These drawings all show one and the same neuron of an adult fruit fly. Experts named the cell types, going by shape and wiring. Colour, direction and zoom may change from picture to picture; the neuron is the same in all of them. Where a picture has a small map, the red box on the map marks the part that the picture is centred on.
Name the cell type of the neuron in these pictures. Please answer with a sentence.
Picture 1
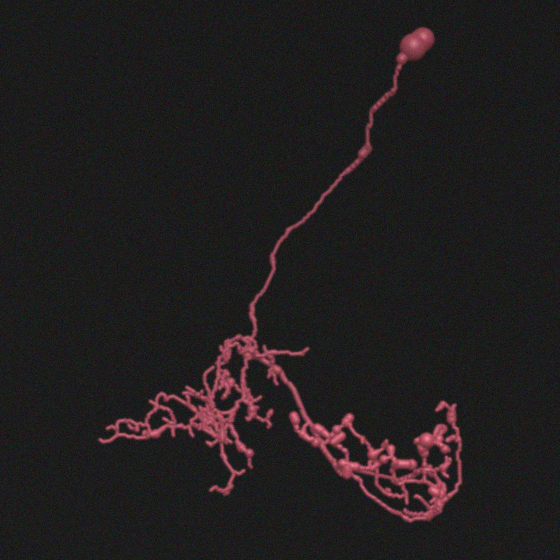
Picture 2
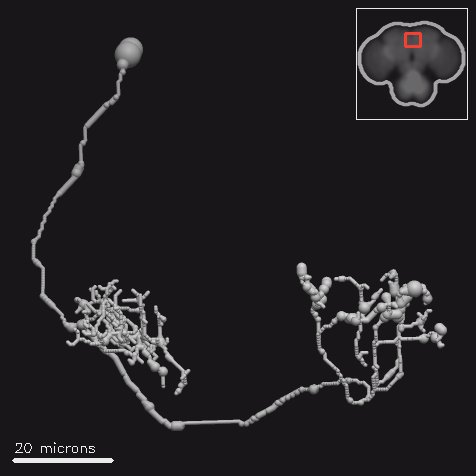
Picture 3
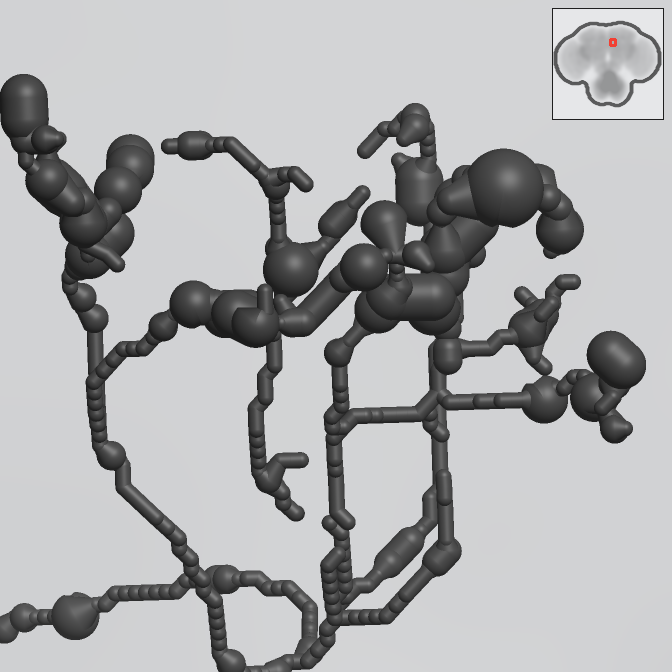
The cell type is hDeltaK.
